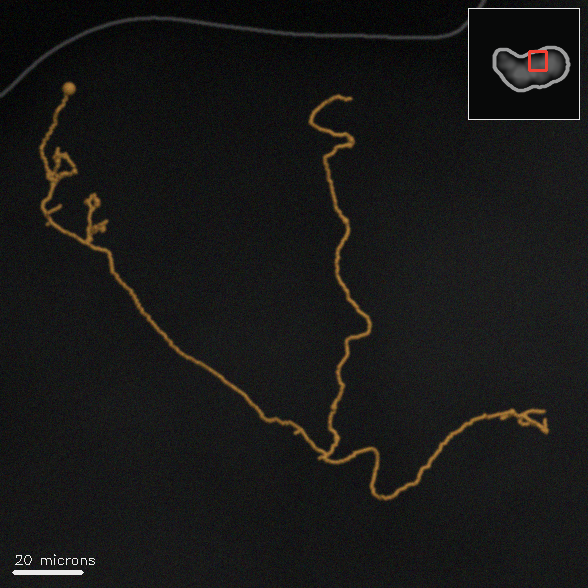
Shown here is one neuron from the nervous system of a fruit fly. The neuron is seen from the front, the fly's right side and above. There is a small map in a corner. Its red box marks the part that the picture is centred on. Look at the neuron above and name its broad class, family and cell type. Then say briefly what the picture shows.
Its broad class is central-brain intrinsic neuron. Its family is called class Kenyon Cell. It is of cell type KCab-s. Its cell body lies at the upper left of the picture. From left to right in the picture it spans about 150 microns.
